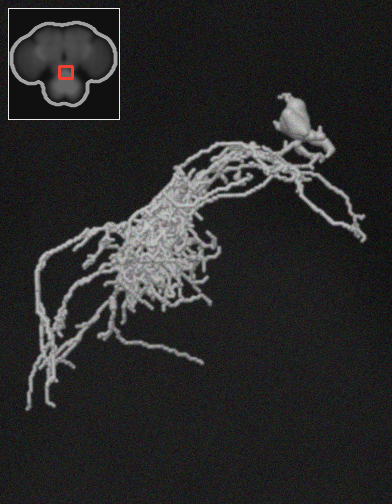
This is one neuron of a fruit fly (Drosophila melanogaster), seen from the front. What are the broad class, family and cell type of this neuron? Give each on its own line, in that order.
motor neuron of the nerve cord
MNad
MNad09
